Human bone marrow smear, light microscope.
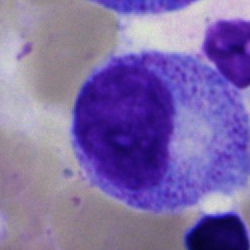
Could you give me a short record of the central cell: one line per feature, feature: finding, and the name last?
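Nucleus: note the small pale spot near its middle
Cytoplasm: plentiful, mostly right of the nucleus, pale bluish-lilac
Granules: many small purple ones, scattered throughout
Clear zone: paler, less granular cytoplasm just right of the nucleus
Name: myelocyte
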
